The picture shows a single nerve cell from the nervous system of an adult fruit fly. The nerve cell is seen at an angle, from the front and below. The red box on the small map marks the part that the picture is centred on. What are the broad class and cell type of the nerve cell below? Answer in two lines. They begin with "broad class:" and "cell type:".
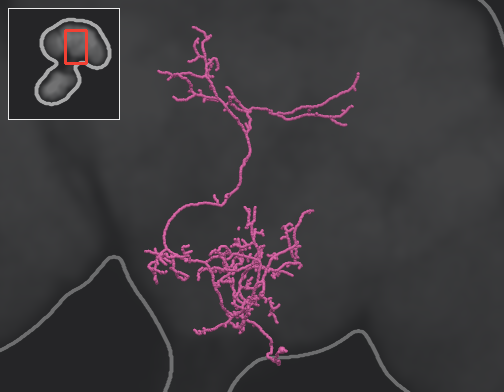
broad class: central-brain intrinsic neuron
cell type: GNG466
